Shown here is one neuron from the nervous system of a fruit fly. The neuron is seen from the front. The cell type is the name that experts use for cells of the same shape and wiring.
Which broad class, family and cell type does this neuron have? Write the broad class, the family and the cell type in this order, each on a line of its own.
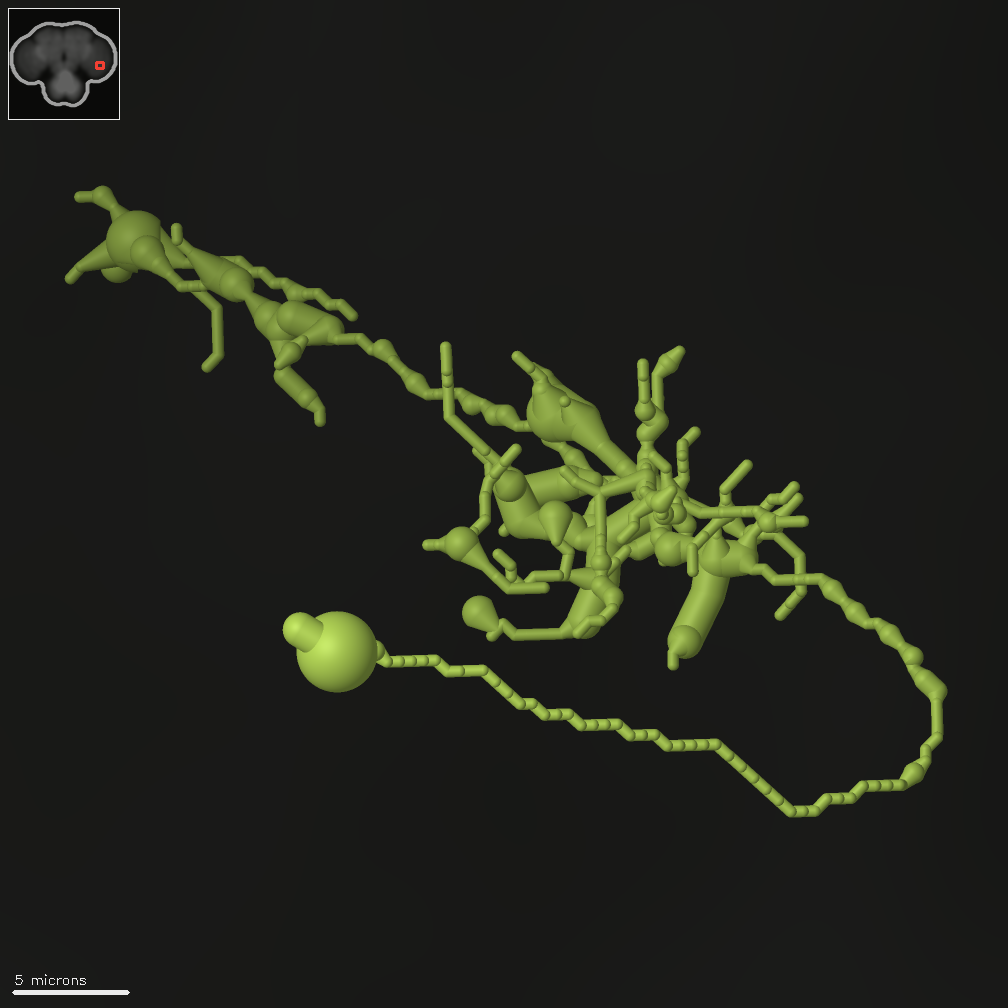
optic-lobe intrinsic neuron
Mi
Mi9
